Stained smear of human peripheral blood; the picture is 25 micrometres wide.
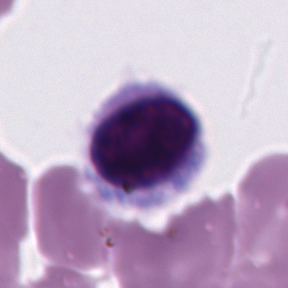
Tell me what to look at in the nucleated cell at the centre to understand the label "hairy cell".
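In keeping with a hairy cell, the outline is ragged with fine short projections.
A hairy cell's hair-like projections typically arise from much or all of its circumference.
Beyond that, the nucleus fills most of the cell and is oval in outline, about 10 by 8 micrometres. Its chromatin is dense and dark purple throughout, and the cytoplasm is pale blue.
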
